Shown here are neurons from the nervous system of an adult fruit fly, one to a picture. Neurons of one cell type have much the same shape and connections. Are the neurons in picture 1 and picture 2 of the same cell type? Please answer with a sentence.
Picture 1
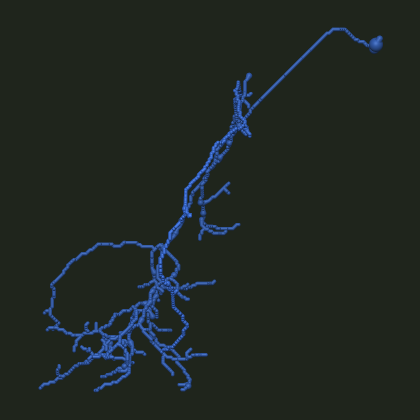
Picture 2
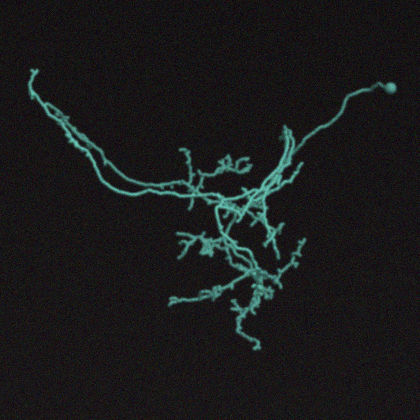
They are of different cell types.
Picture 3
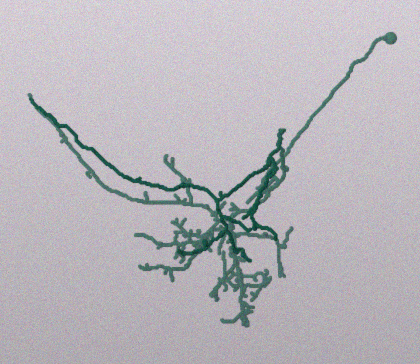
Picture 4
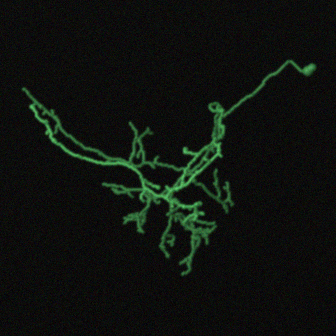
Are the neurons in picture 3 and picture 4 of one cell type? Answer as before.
They are of the same cell type.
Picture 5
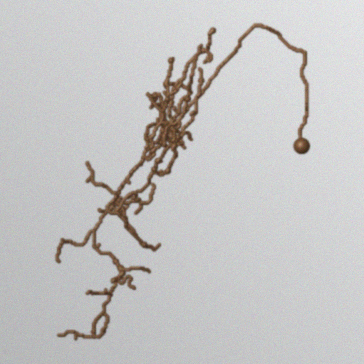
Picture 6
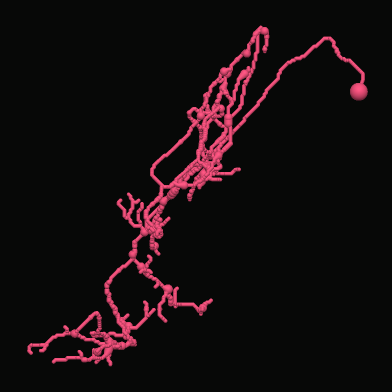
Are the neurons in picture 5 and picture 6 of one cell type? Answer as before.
They are of the same cell type.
